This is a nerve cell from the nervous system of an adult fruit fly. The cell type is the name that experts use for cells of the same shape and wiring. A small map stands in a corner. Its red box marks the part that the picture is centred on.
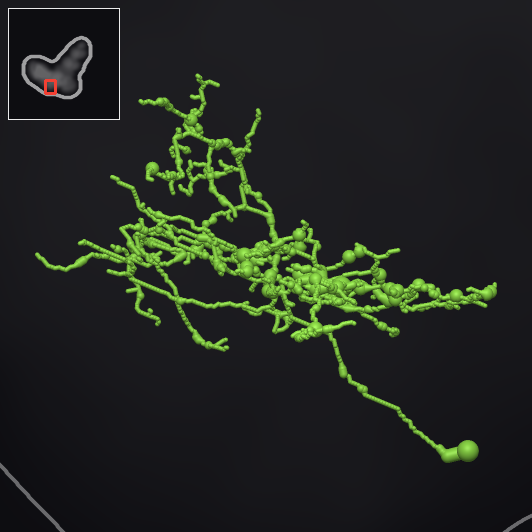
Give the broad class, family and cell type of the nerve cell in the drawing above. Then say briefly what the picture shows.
Its broad class is central-brain intrinsic neuron. The family is hemilineage TRdl_b. Its cell type is GNG318. The cell body can be seen at the lower right of the picture. Dozens of branch ends can be seen.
